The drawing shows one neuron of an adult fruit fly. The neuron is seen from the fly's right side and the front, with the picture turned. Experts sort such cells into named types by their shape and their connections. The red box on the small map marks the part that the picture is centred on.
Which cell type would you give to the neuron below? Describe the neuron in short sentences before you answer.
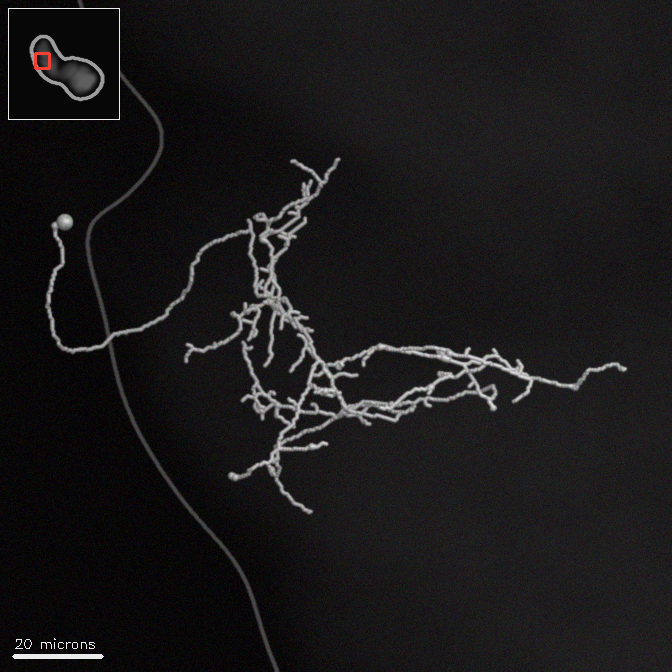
From left to right in the picture it spans about 130 microns. Dozens of branch ends can be seen. Its broad class is nerve-cord intrinsic neuron. Its cell type is IN20A.22A092.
